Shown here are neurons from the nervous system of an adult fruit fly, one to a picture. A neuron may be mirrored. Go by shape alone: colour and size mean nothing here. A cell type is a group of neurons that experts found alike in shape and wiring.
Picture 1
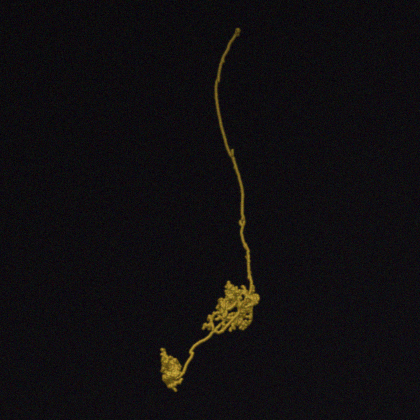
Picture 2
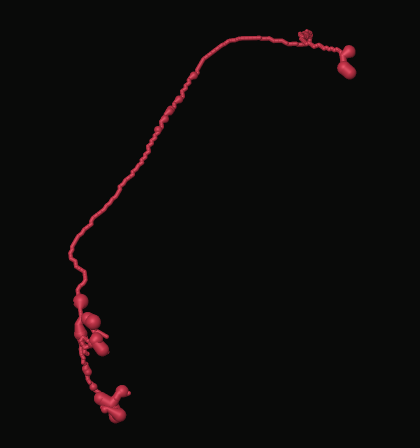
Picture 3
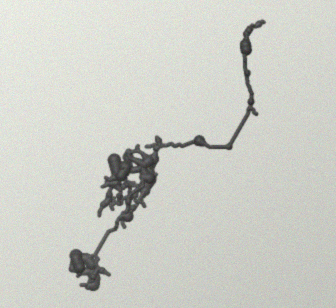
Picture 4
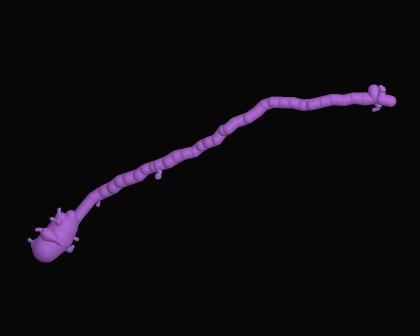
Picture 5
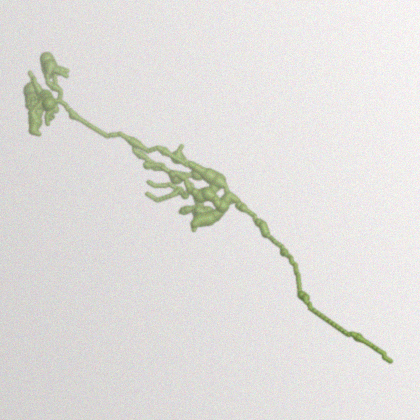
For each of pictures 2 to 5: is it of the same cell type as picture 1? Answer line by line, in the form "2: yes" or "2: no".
2: yes
3: yes
4: no
5: yes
